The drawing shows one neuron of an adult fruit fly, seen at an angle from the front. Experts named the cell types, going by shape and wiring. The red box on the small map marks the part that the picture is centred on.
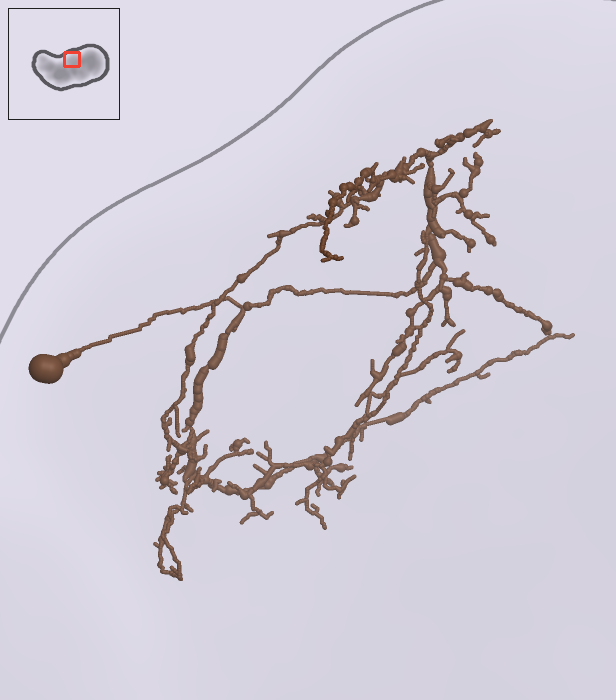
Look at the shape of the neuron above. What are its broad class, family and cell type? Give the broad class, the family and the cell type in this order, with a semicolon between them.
central-brain intrinsic neuron; hemilineage SLPpl2; SLP360_d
